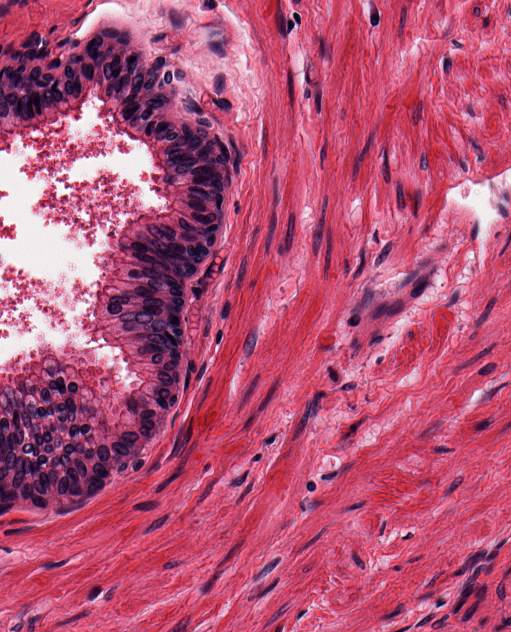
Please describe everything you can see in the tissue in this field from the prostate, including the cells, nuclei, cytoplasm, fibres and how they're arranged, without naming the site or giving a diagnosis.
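An epithelium-lined lumen sits at the upper left; the remainder of the field is a wall of fibres. The lining epithelium is tall and columnar, its nuclei crowded at several levels so that it looks many-layered. Next to the epithelium, bundles of smooth muscle run parallel to the lining and sweep diagonally across the field. The muscle nuclei are elongated and cigar-shaped, lying along the length of the fibres.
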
